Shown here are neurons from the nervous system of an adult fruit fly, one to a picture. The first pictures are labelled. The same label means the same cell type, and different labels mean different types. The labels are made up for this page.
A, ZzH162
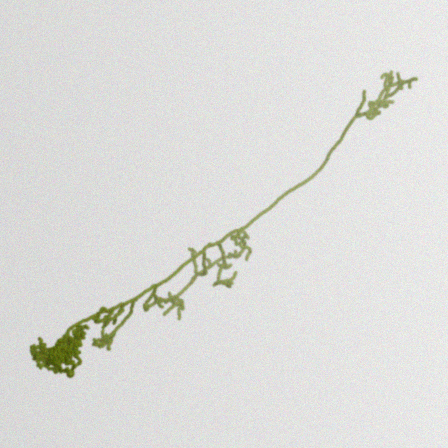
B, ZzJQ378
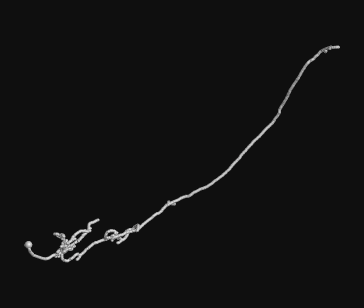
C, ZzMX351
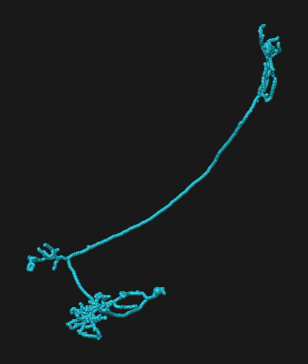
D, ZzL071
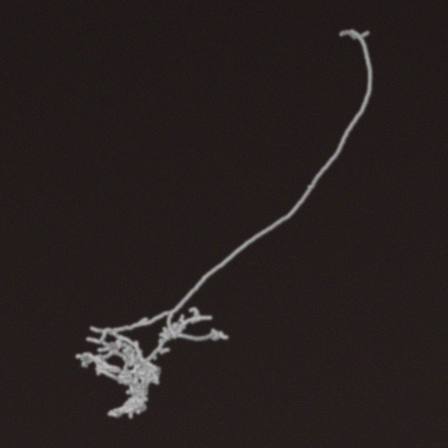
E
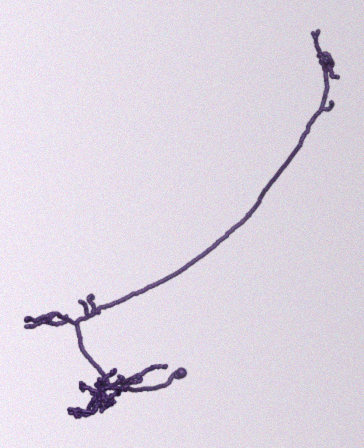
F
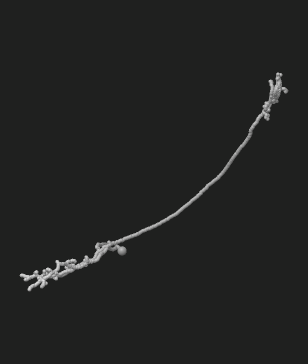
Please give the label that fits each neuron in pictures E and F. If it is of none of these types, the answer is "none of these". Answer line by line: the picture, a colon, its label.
E: ZzMX351
F: none of these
